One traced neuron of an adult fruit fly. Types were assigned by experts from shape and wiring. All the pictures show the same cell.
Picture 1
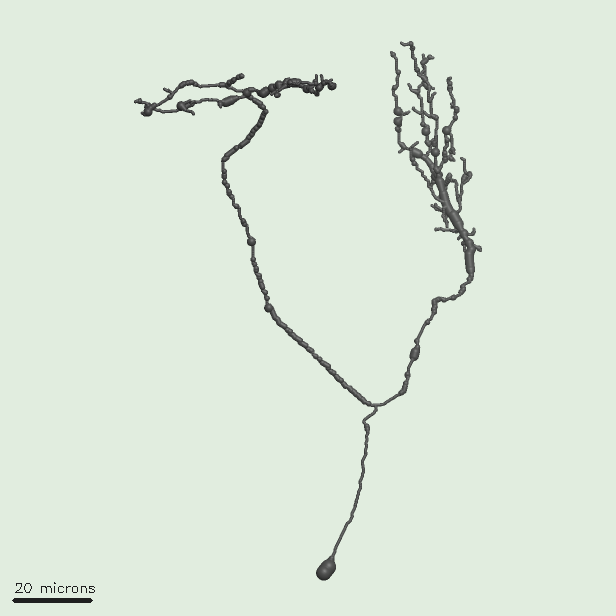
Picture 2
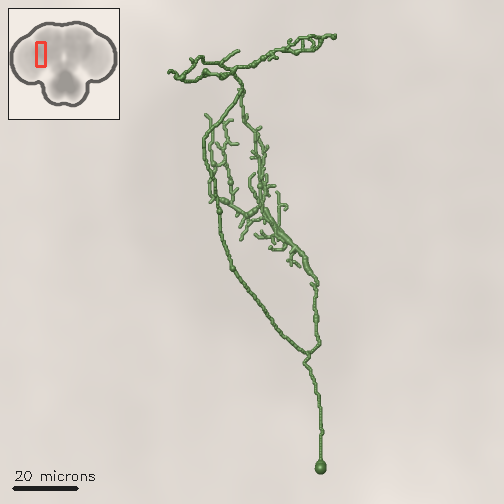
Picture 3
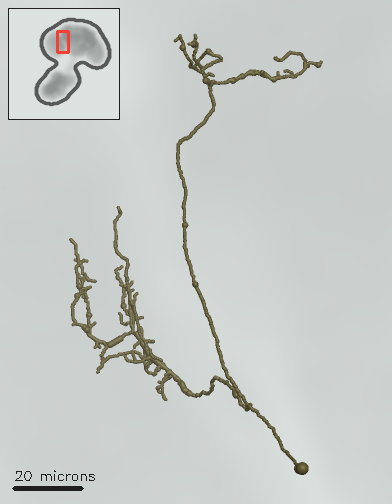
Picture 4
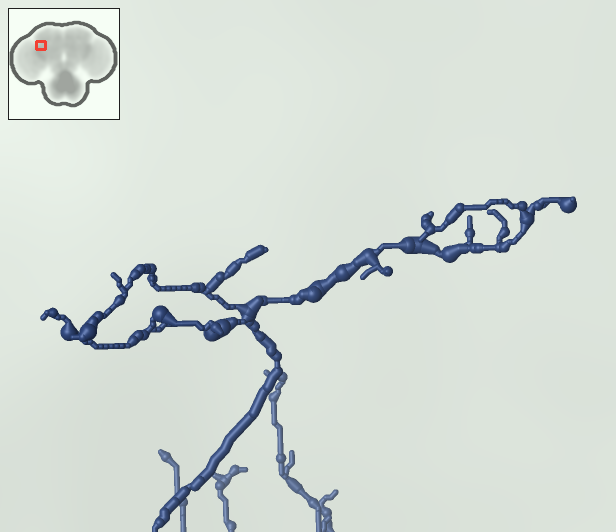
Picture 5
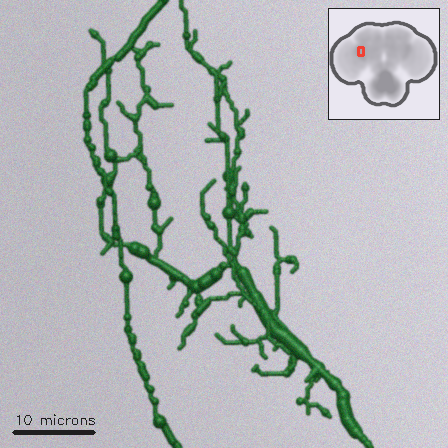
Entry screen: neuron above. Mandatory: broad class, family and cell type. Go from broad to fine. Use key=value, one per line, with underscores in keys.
broad_class=visual projection neuron
family=hemilineage VPNv2
cell_type=LC16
